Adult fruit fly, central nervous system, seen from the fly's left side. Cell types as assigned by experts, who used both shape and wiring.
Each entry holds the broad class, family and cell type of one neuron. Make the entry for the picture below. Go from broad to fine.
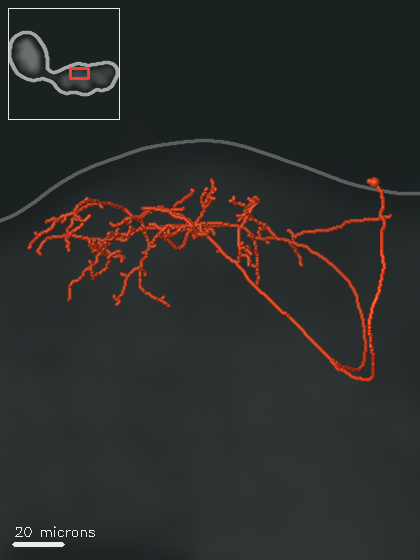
nerve-cord intrinsic neuron; hemilineage 19B; IN19B090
